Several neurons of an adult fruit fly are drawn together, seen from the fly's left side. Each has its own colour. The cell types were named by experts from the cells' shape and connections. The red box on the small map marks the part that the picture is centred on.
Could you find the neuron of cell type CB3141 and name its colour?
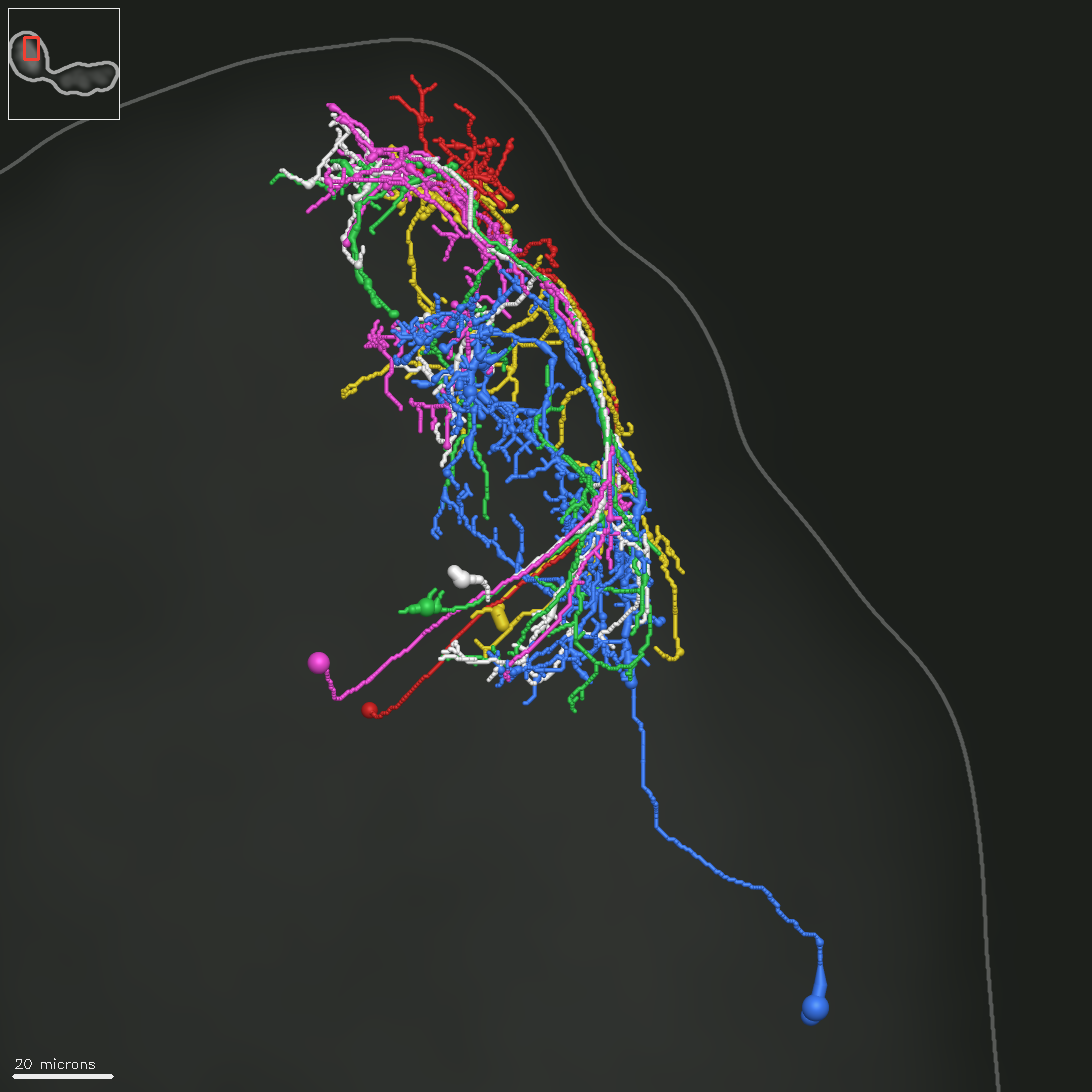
green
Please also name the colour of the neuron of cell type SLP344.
magenta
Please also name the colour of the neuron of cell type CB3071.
yellow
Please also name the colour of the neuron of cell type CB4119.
red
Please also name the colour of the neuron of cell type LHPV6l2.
blue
